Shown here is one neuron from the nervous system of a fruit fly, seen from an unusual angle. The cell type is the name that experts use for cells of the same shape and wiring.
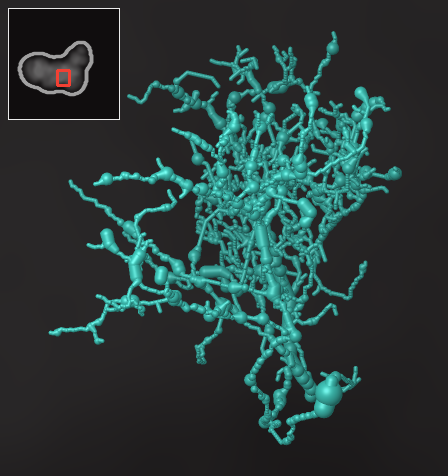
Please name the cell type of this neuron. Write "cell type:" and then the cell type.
cell type: PVLP085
